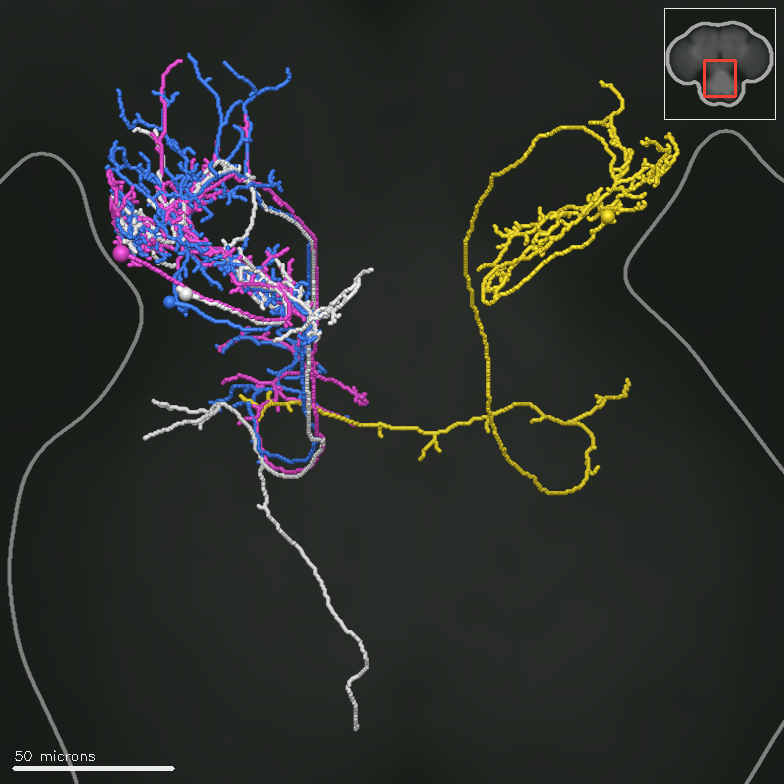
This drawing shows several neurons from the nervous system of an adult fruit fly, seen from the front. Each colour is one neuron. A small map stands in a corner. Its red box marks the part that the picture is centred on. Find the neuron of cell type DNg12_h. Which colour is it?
blue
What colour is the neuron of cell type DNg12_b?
white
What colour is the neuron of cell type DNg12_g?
magenta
